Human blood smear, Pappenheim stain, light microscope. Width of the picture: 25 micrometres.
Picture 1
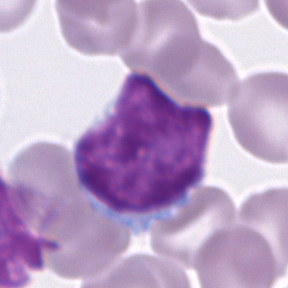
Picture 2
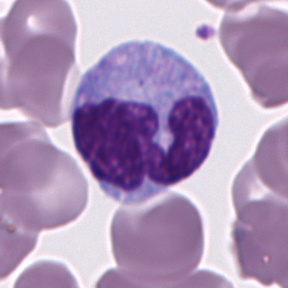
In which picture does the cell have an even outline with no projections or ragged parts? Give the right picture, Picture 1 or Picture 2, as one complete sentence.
In picture 2, the cell's outline is smooth, without projections.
